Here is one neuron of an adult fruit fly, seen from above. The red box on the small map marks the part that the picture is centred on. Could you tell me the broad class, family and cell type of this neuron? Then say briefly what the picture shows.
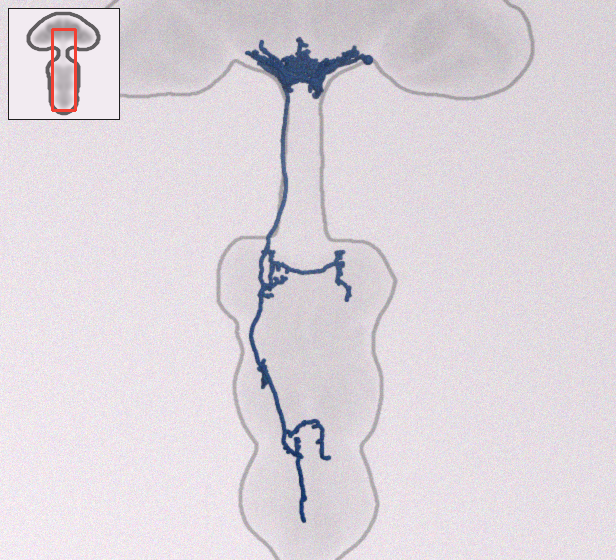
It is a descending neuron. Its family is hemilineage LB19. Its cell type is DNg76. It runs through the neck, between the brain and the nerve cord. The cell body can be seen at the top of the picture.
